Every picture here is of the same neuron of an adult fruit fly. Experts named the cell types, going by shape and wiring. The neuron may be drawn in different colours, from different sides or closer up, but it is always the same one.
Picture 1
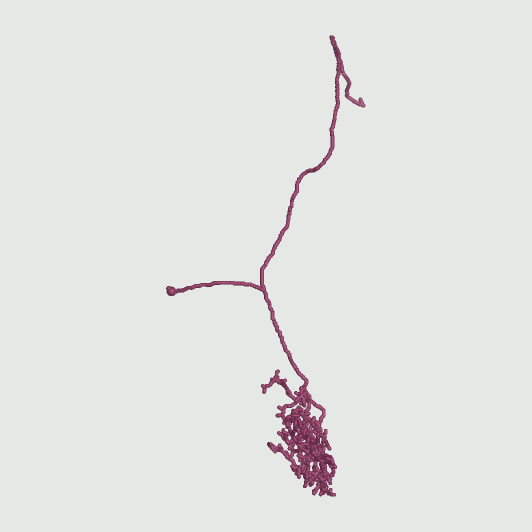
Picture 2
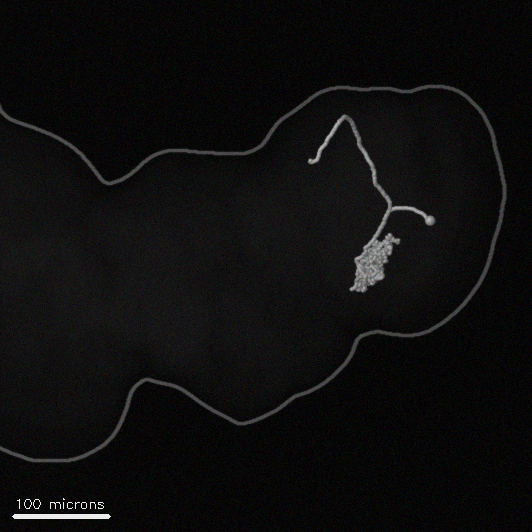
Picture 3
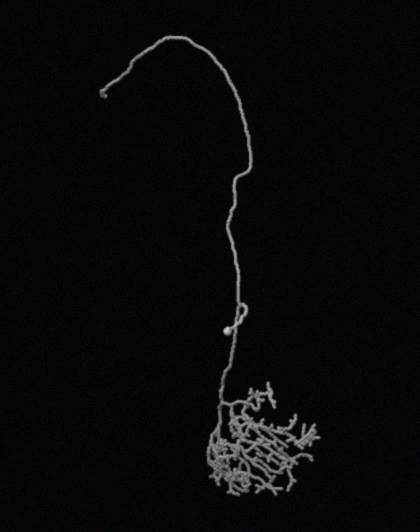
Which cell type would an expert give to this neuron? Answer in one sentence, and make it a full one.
The neuron here falls under cell type LC28.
